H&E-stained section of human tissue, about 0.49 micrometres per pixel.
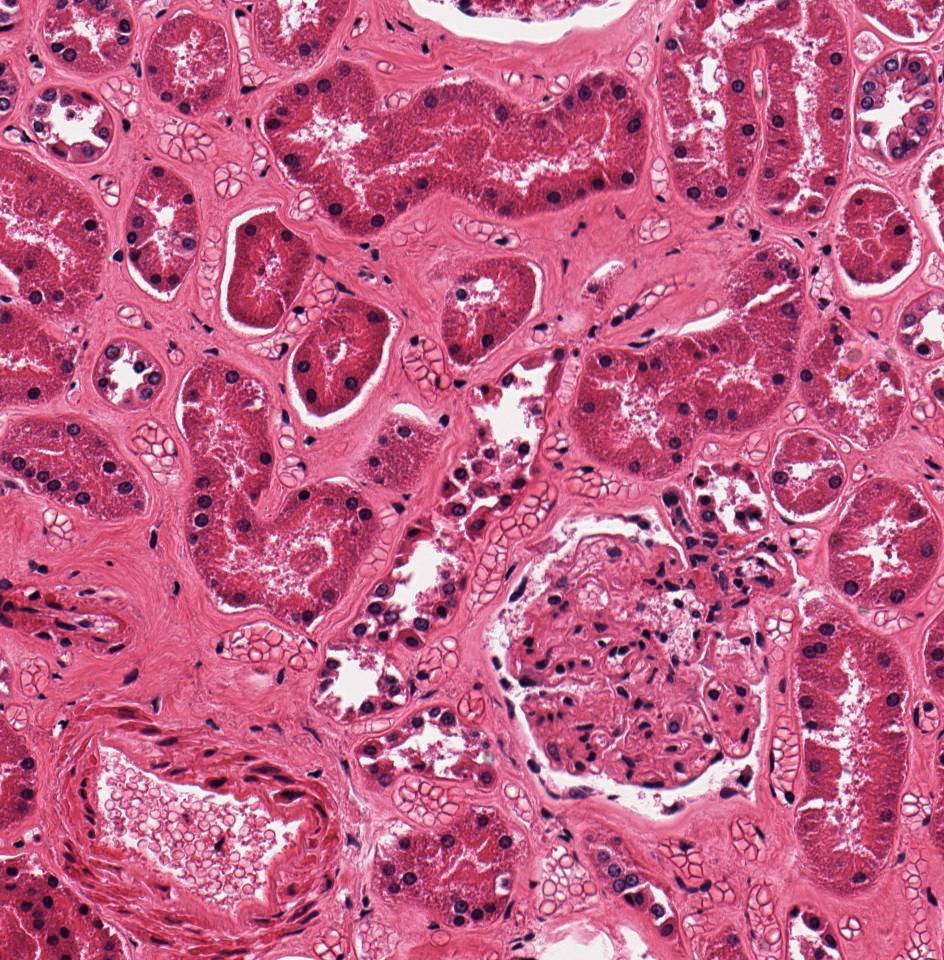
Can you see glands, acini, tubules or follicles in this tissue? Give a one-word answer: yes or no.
Yes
